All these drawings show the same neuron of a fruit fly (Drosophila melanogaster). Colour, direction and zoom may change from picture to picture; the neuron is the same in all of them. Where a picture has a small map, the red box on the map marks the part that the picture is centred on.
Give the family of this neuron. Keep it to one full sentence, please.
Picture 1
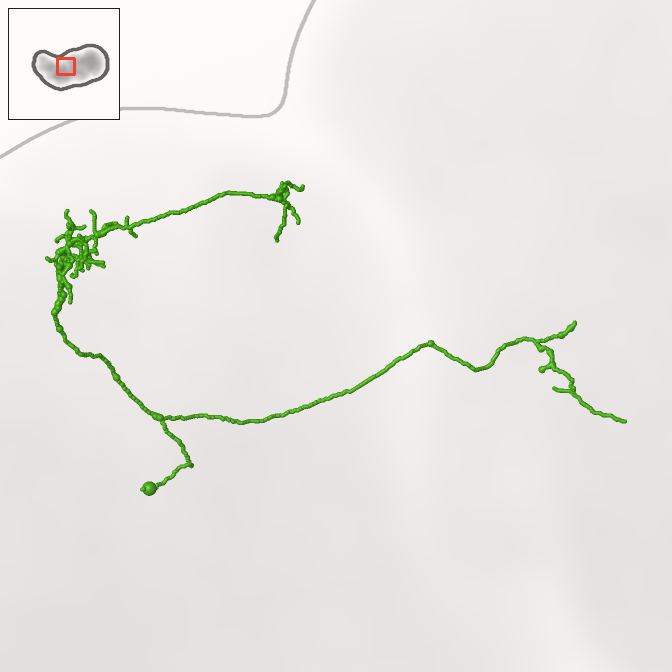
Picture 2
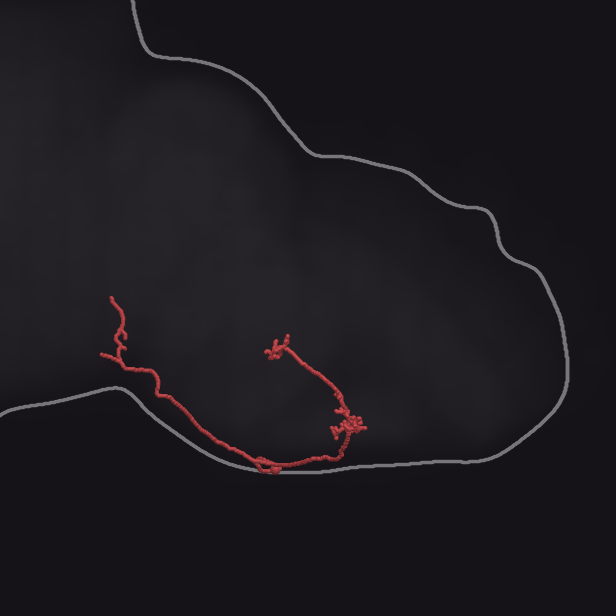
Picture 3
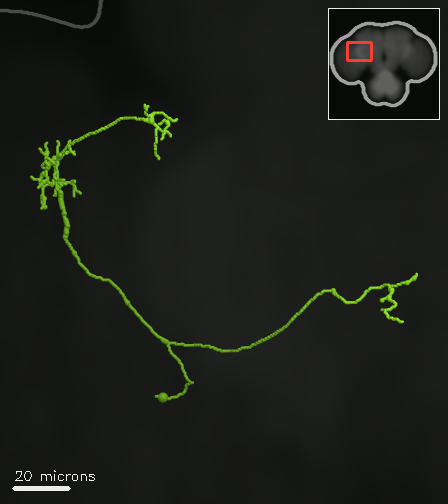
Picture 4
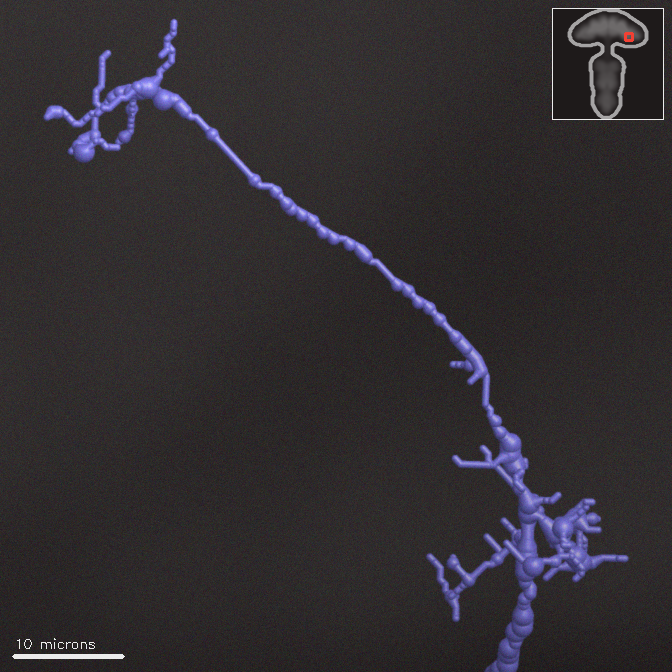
The neuron is a member of the LLPC family.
